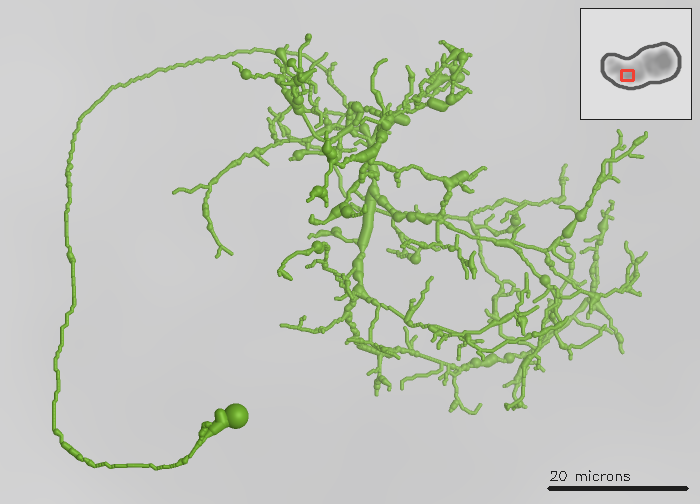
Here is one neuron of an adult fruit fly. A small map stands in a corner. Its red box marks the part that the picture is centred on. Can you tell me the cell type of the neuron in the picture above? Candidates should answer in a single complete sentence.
Regarding its cell type, the neuron is IN21A044.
